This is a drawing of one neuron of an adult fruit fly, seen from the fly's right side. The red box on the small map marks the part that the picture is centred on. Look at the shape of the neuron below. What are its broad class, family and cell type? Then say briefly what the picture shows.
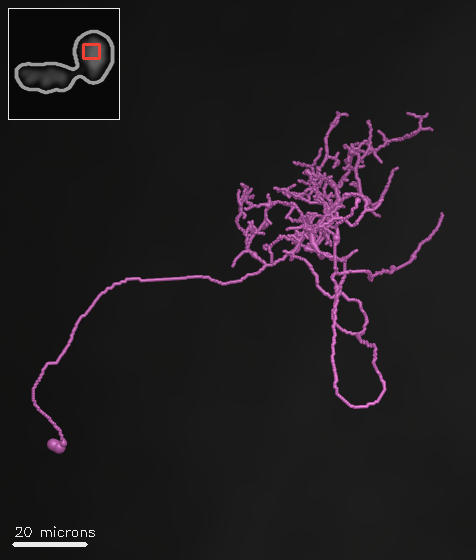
Its broad class is central-brain intrinsic neuron. Its family is hemilineage VLPl&p2_posterior. Its cell type is AVLP519. The cell body can be seen at the lower left of the picture. By the scale bar it is about 120 microns wide in this view. The picture shows dozens of branch ends.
